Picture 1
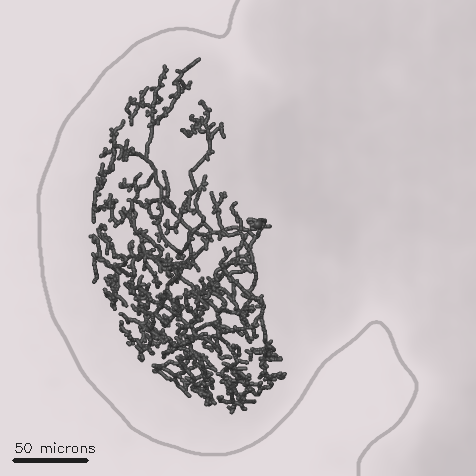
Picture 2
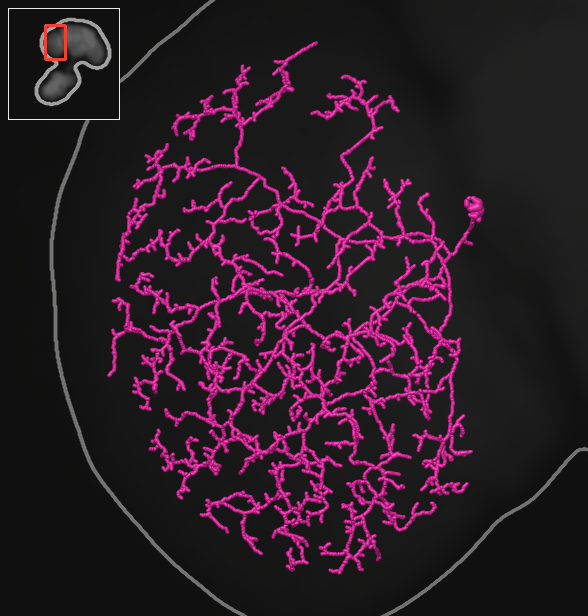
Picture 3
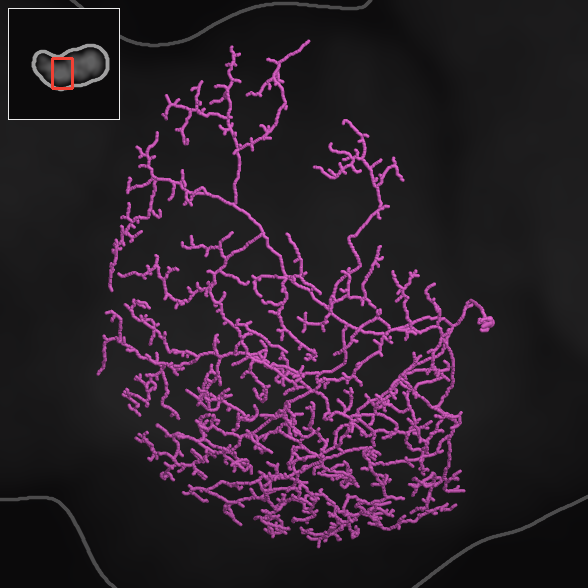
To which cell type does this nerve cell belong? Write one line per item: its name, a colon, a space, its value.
cell type: Cm29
